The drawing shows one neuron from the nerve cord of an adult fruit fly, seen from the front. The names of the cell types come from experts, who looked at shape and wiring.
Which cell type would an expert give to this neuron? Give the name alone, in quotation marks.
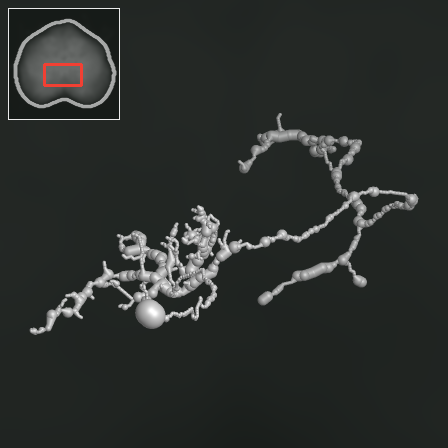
"IN10B028"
